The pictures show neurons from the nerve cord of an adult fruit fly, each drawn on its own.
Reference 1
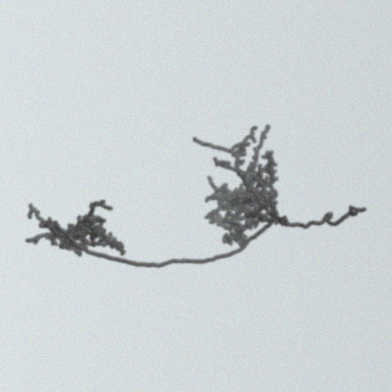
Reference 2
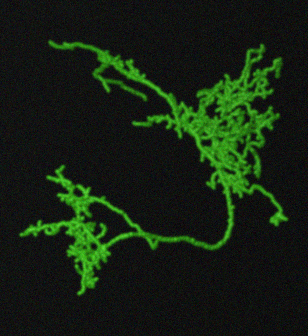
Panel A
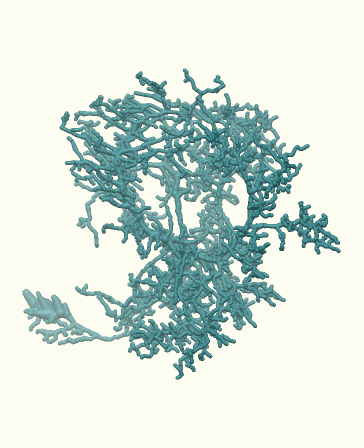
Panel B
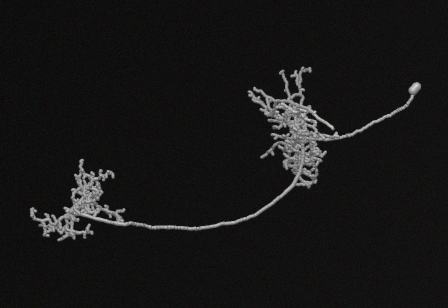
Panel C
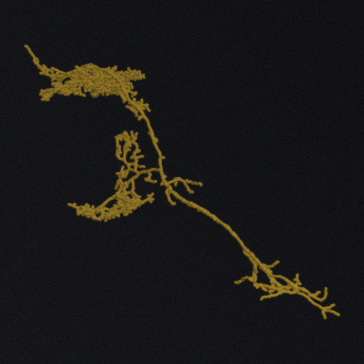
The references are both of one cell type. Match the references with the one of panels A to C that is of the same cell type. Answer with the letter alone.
B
